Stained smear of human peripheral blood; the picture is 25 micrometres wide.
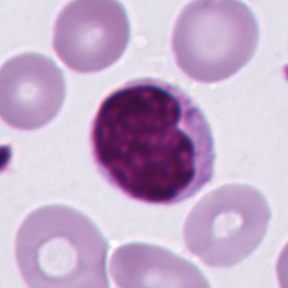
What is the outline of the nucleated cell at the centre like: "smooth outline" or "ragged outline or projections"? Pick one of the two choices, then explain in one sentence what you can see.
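Smooth outline. The cell outline is round and smooth.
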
